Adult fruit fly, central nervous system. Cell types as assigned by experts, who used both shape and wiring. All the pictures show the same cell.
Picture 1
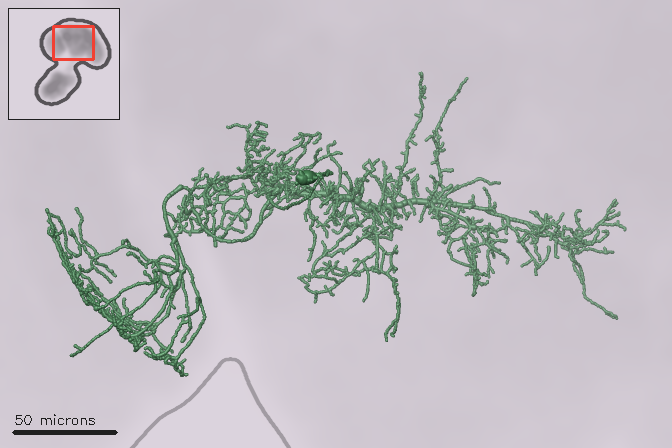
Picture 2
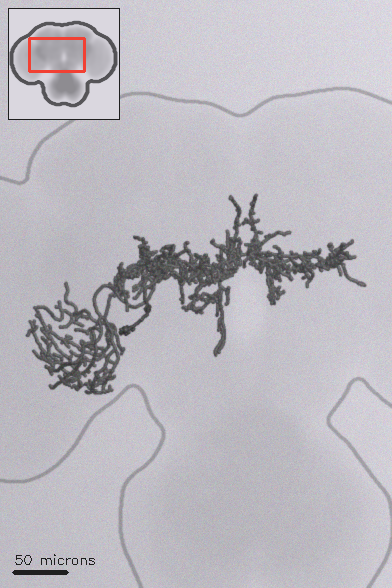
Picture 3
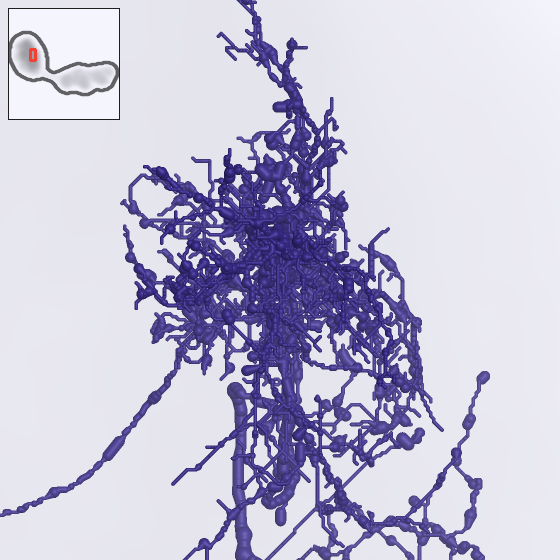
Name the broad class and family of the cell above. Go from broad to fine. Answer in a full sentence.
A visual centrifugal neuron of the LoVC family.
